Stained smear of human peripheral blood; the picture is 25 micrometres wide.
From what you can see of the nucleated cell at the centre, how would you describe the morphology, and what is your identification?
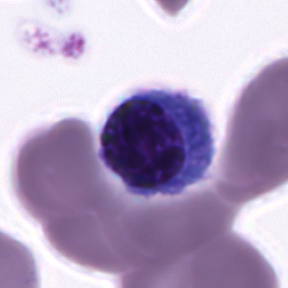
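Let me start with the nucleus: it sits off-centre, toward the left side of the cell. Its chromatin looks dark purple and densely clumped. The cytoplasm is blue, with its rim widest on the right, and the edge is finely ragged rather than smooth. So this one is a plasma cell.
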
